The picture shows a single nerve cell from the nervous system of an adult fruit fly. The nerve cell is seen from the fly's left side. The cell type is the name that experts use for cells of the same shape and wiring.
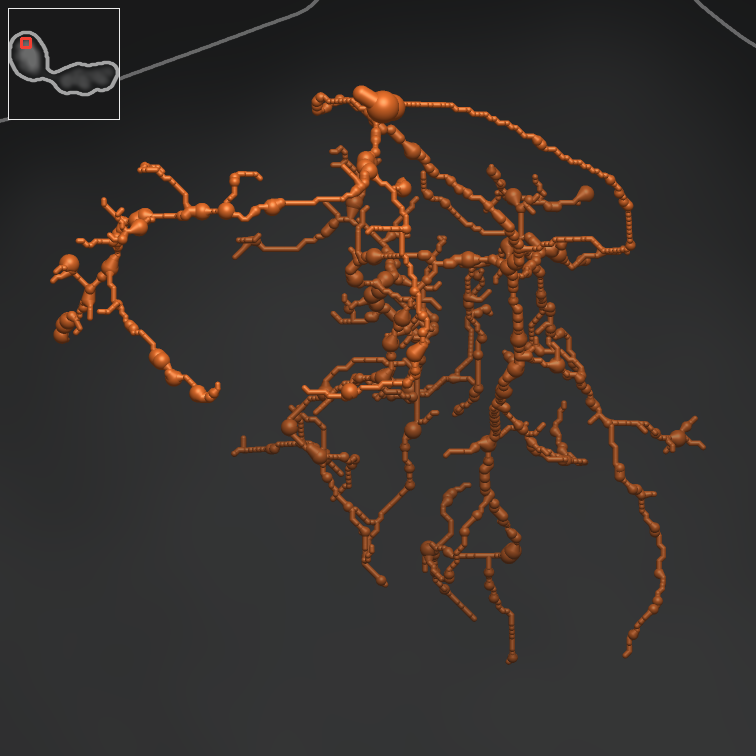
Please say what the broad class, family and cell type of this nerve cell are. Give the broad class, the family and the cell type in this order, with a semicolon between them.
central-brain intrinsic neuron; hemilineage SLPpm3; CB1628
